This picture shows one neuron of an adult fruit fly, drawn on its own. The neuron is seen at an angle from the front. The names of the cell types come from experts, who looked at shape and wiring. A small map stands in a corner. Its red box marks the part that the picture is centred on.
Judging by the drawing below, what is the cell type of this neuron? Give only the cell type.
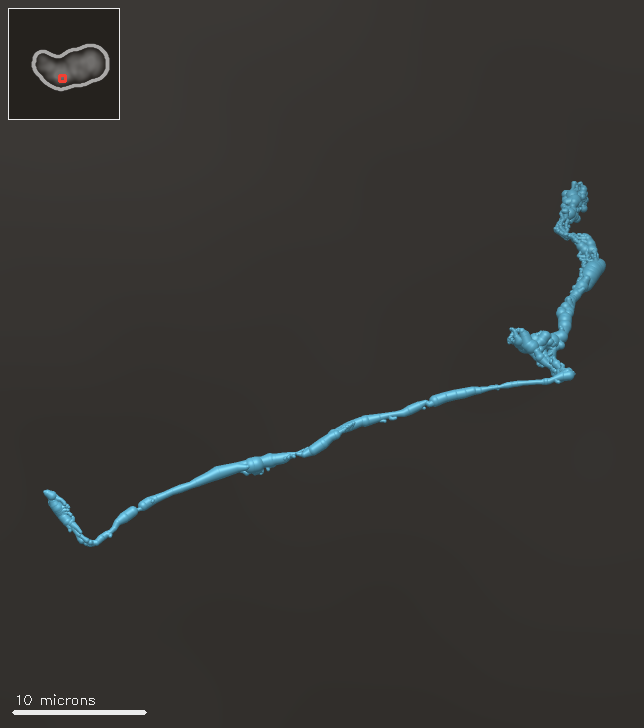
R8y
